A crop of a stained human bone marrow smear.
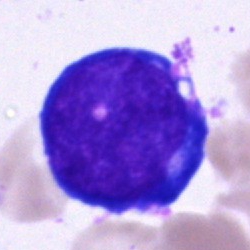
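Proerythroblast. The chromatin is fine and evenly dispersed, and a single pale nucleolus lies in the upper left part of the nucleus. The cytoplasm forms only a thin, deep blue rim and contains no granules.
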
